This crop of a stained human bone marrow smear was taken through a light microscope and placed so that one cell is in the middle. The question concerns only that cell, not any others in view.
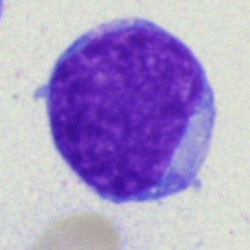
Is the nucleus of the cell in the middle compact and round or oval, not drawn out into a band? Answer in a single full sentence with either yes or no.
Yes, its nucleus is a round or oval mass rather than a curved band.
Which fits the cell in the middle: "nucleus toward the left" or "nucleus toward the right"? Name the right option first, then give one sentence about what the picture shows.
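Nucleus toward the left. The cytoplasm is scant and pale blue, forming a narrow crescent mainly on the right side.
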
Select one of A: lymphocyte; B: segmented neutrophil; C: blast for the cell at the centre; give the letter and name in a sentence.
The one cell at the centre is a blast, as correctly stated in option C.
